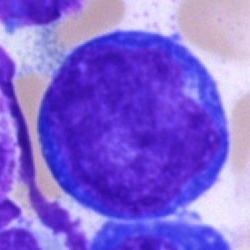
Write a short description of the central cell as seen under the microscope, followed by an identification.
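The cell has a round, smooth outline. Its chromatin is finely textured, lacking coarse dark clumps. At the upper right the nuclear edge is shallowly indented, next to a paler area of cytoplasm. The cytoplasm contains no vacuoles. The cell is a proerythroblast.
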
